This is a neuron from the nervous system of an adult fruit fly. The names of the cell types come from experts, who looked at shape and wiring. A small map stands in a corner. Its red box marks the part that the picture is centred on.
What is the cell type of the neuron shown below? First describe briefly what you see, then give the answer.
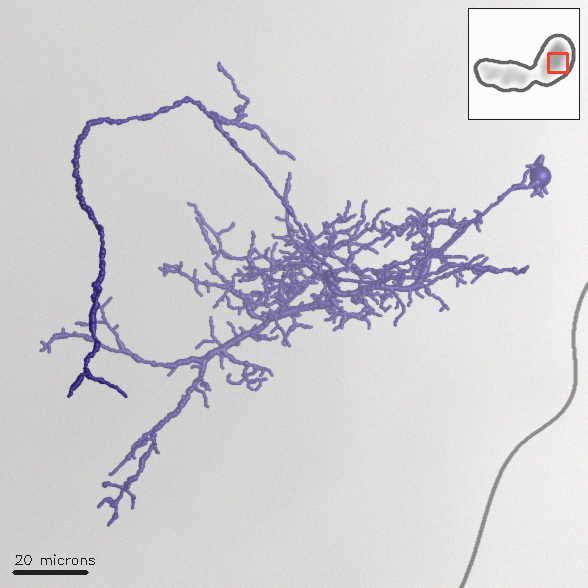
By the scale bar it is about 140 microns wide in this view. The picture shows more than a hundred branch ends. This is a central-brain intrinsic neuron. The cell type is SAD053.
